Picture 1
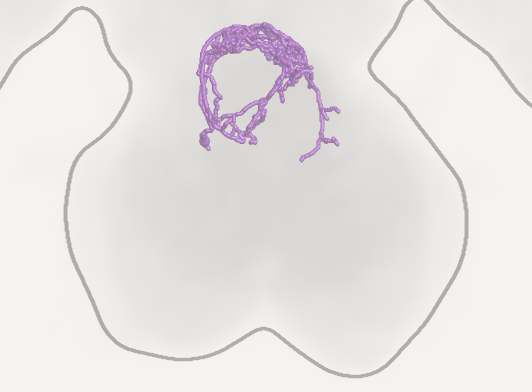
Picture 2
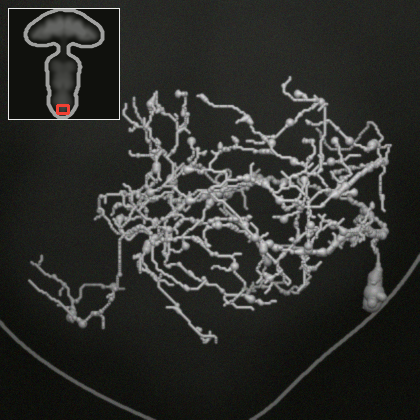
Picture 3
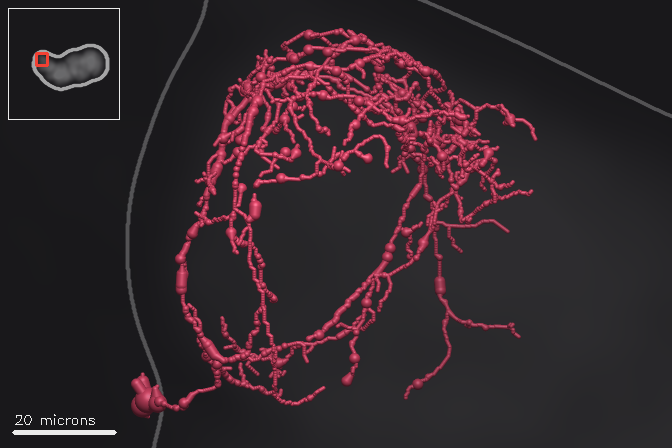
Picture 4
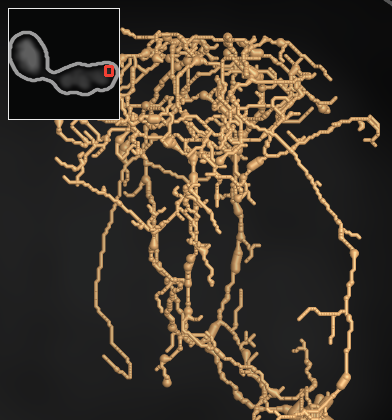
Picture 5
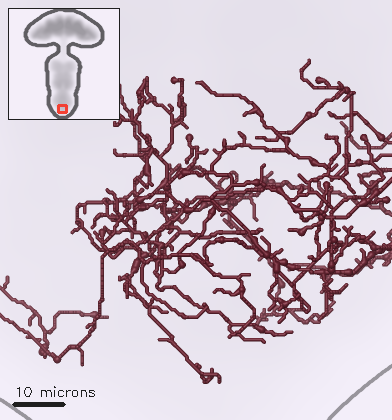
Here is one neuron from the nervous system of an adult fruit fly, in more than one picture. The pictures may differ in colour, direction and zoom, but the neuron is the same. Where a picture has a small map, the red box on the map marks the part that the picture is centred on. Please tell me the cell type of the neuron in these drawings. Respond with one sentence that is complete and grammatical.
This neuron is of the type INXXX326.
